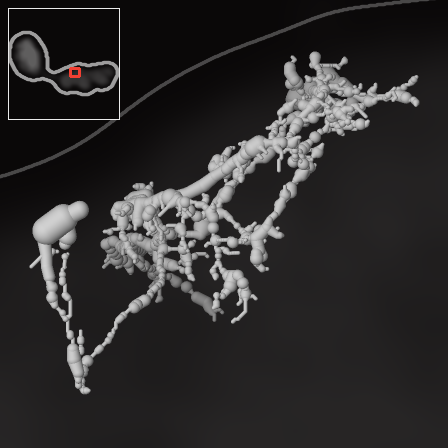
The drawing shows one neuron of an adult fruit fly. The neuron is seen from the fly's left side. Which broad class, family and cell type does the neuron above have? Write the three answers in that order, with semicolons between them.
nerve-cord intrinsic neuron; hemilineage 11B; IN11B009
